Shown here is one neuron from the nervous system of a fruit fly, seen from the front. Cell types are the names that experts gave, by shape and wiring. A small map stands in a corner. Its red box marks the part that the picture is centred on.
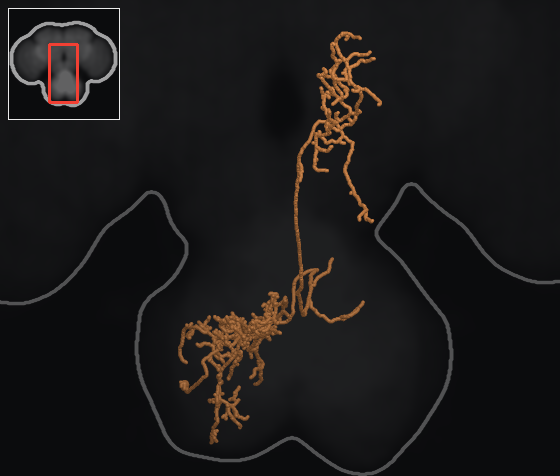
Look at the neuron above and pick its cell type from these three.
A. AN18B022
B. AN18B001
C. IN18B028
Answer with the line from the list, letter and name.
A. AN18B022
